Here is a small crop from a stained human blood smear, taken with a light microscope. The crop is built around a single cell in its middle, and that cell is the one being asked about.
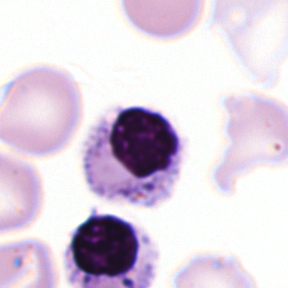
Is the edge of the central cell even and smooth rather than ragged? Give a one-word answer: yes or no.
No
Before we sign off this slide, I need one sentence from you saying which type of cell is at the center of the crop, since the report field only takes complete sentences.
At the crop's centre, the cell is a normoblast.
